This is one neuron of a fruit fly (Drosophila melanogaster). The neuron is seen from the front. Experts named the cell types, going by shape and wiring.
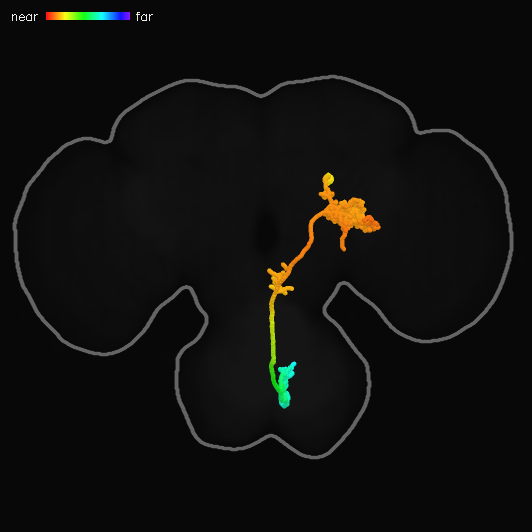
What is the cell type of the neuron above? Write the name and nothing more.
DNp04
